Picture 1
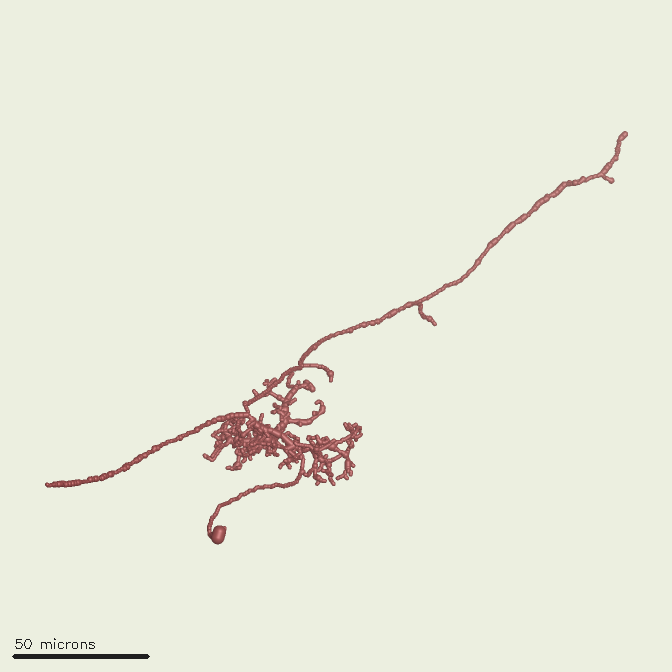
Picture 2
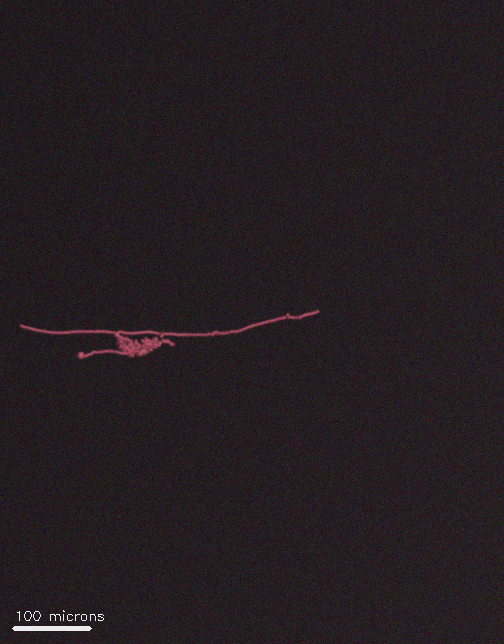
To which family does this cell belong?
hemilineage 10B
